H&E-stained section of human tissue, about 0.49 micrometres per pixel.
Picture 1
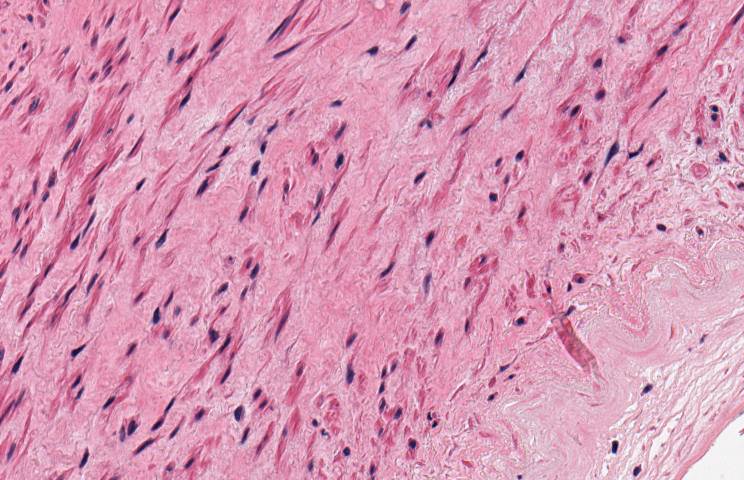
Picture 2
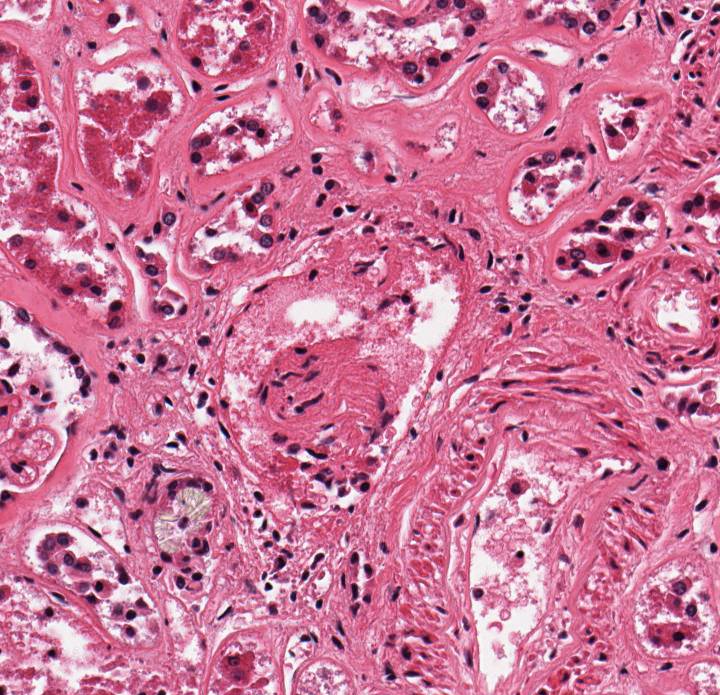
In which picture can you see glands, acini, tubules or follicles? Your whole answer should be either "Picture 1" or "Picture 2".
Picture 2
